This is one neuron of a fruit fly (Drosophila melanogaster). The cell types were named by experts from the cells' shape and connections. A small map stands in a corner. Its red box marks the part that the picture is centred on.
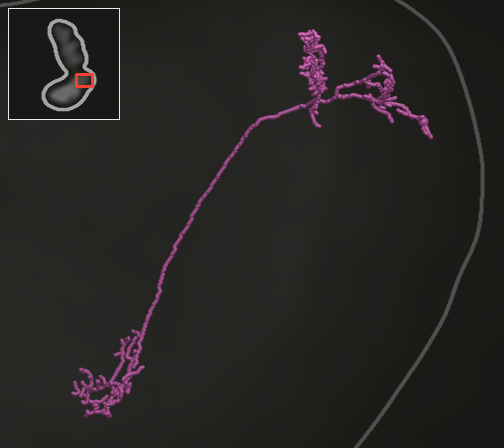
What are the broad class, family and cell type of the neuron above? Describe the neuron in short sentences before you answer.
Its cell body lies at the upper right of the picture. Dozens of branch ends can be seen. Its broad class is optic-lobe intrinsic neuron. Its family is TmY. Its cell type is TmY21.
